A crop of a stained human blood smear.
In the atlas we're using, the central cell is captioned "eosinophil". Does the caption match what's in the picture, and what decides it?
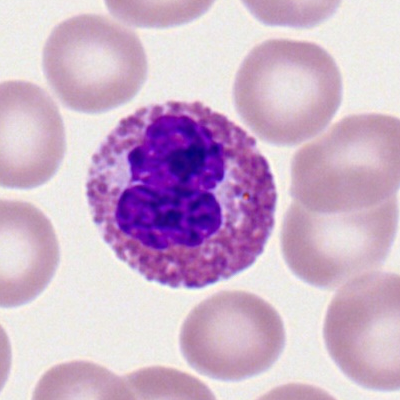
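Look first at the granules, which are coarse and round, and then at the nucleus, which has two lobes.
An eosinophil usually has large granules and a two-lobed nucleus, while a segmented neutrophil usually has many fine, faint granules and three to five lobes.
Both features speak for eosinophil and against segmented neutrophil, so eosinophil fits. Notice that the two lobes lie one above the other. The chromatin is dark purple and coarsely clumped, and no nucleoli are visible.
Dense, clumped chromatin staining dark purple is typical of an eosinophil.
Red cells lie around it without overlapping it.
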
